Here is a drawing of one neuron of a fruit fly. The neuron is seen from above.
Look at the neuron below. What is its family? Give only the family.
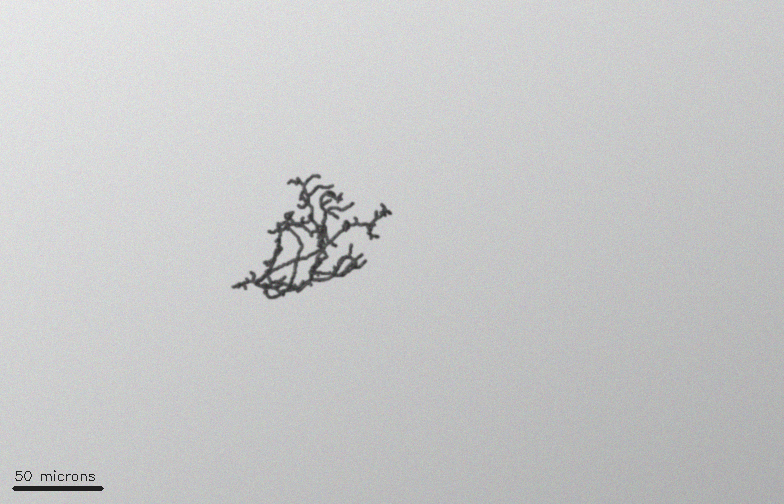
hemilineage SMPpd1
